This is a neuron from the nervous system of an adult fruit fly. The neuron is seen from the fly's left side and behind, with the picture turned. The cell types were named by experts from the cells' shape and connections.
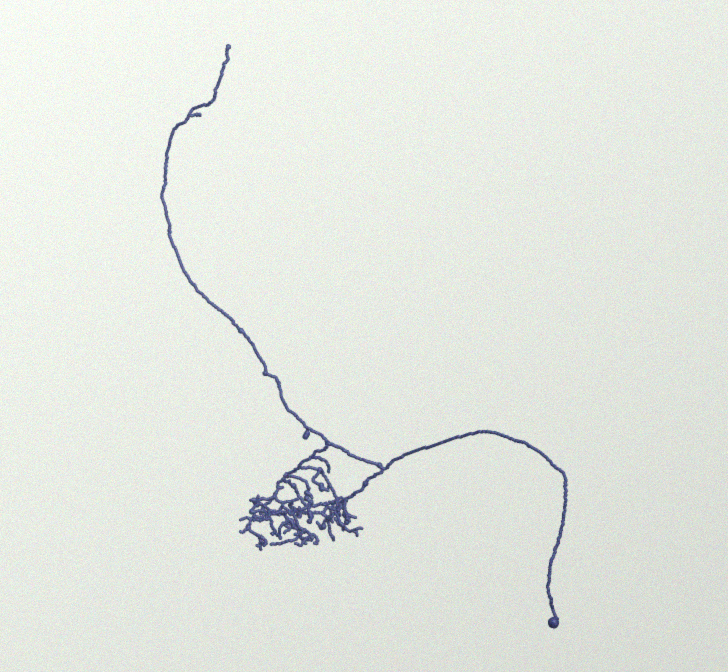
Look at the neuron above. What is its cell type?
PRW026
